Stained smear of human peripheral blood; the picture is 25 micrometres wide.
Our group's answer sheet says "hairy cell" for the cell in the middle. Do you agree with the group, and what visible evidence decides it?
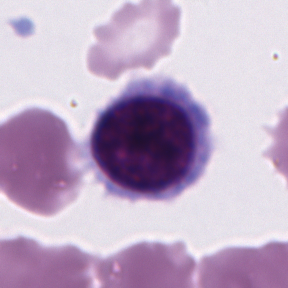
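First, just what's there: a roughly round outline and dark purple, dense chromatin. The rim of cytoplasm is wider on the right than on the left, and its edge is irregular, with many small bumps. I see no granules in the cytoplasm, and a red cell lies just to the left, almost touching the cell. Weighing the names, that bumpy edge is what leans toward hairy cell.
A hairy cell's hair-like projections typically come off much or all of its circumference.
Nothing I've listed speaks for monocyte more than for hairy cell. So, on balance, hairy cell fits.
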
